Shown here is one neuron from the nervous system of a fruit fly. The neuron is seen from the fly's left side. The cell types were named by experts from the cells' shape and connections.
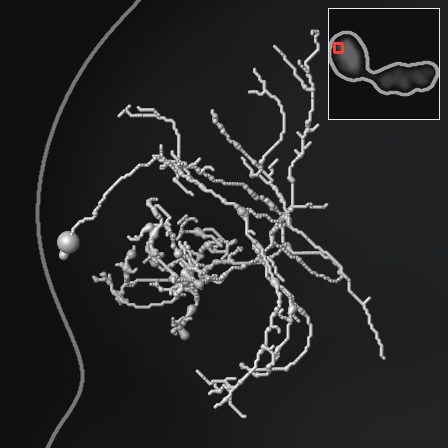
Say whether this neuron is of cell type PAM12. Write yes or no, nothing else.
yes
